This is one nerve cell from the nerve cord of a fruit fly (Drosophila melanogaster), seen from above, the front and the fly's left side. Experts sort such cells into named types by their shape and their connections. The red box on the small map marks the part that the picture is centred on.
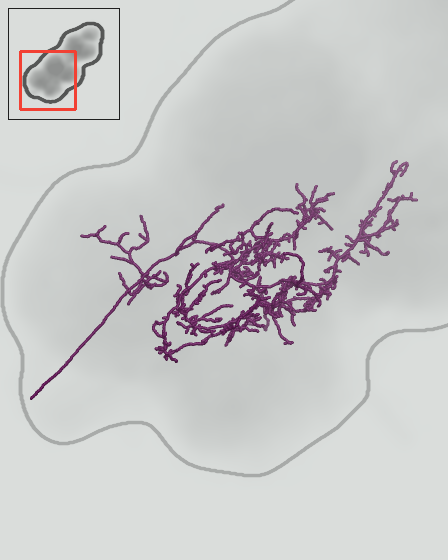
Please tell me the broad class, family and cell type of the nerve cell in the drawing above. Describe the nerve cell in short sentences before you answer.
Dozens of branch ends can be seen. In this view it is wider than it is tall. This is an ascending neuron. The family is hemilineage 06B. It is of cell type AN06B026.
